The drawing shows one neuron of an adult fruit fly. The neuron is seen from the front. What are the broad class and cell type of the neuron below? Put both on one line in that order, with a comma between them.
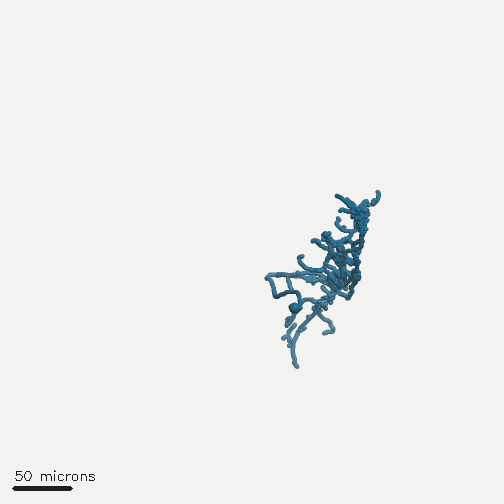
central-brain intrinsic neuron, LAL206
